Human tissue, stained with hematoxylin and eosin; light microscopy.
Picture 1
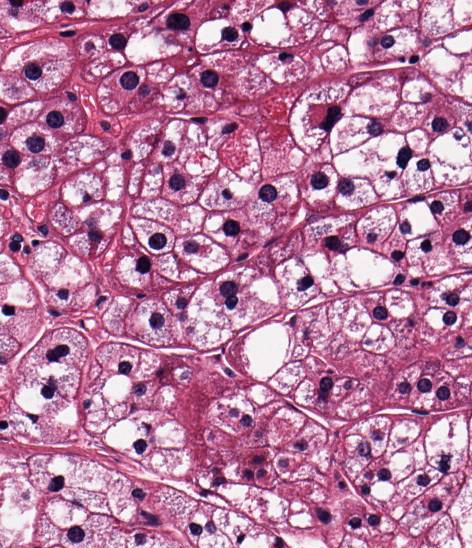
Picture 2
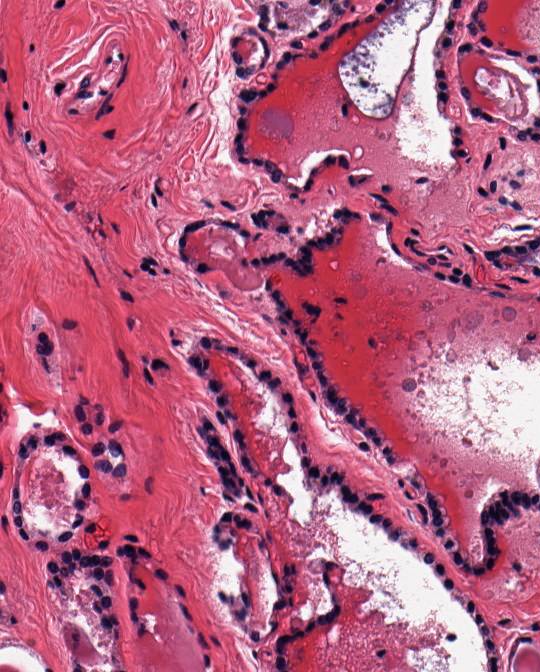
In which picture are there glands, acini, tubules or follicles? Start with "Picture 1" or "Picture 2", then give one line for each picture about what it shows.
Picture 2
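What picture 1 shows: No glandular lumina or tubules are formed; the larger clear spaces, such as the one right of centre, are within cells.
What picture 2 shows: Dense pink fibrous stroma fills the left side of the field, while dilated gland spaces occupy the right side.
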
